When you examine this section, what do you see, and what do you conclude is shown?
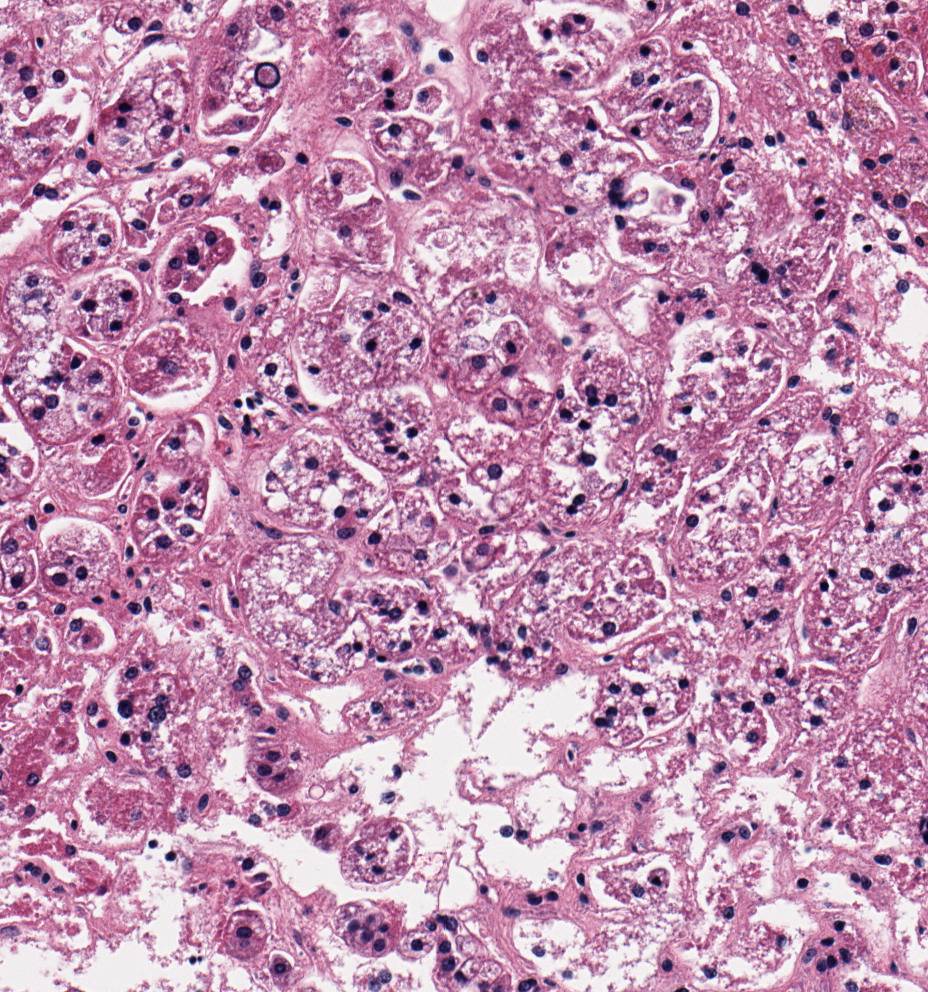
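The large cells have pale pink, finely granular cytoplasm holding many small clear vacuoles. Their nuclei are small, round and darkly stained. Some of these cells, especially toward the left edge, show denser, more deeply pink cytoplasm than their neighbours. Narrow clear clefts separate many nests from the surrounding strands. This section is of the adrenal gland.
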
